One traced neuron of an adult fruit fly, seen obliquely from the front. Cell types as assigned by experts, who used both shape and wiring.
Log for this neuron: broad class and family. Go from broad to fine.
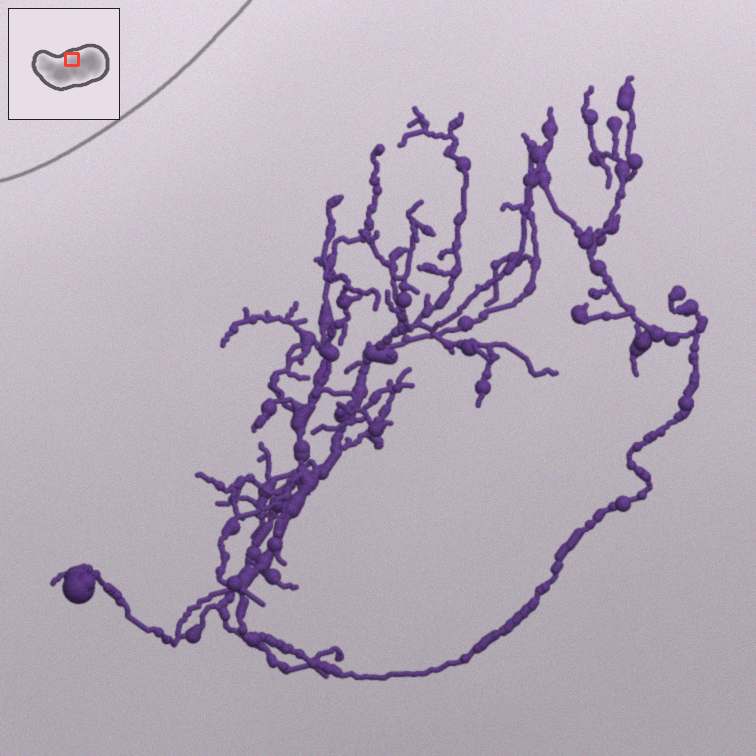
central-brain intrinsic neuron; hemilineage SLPal2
